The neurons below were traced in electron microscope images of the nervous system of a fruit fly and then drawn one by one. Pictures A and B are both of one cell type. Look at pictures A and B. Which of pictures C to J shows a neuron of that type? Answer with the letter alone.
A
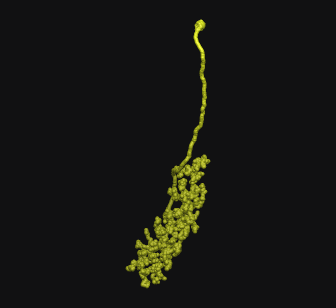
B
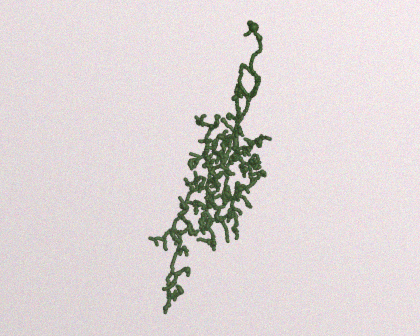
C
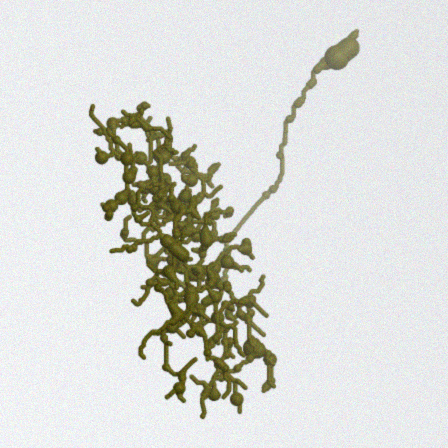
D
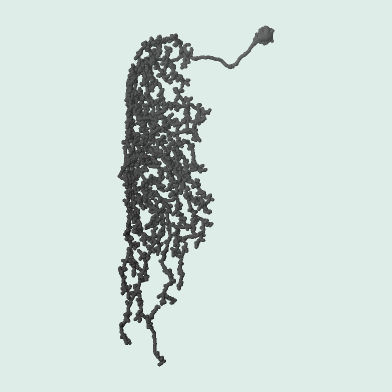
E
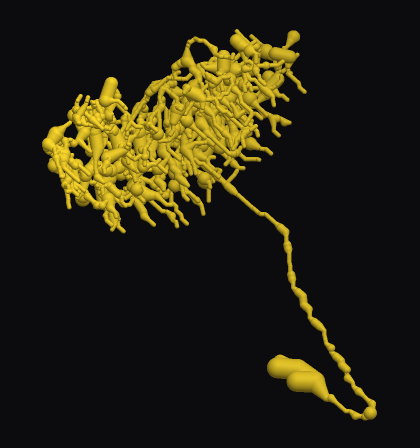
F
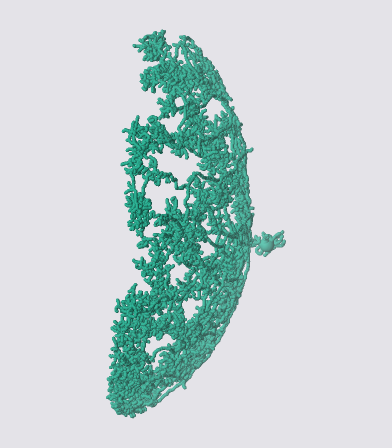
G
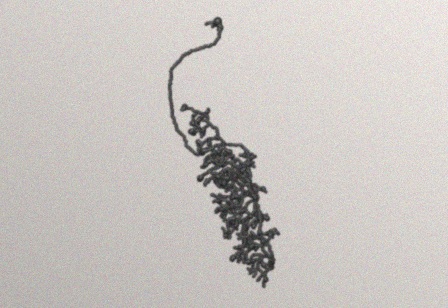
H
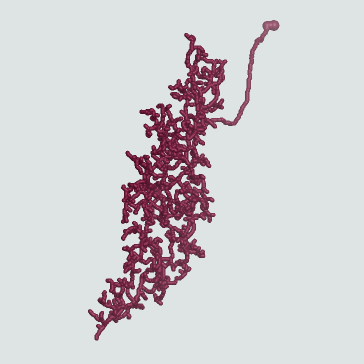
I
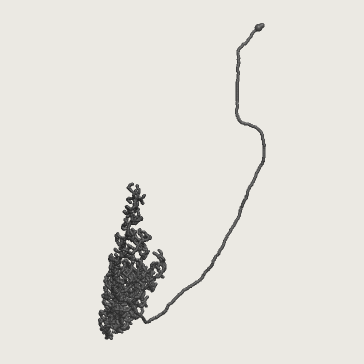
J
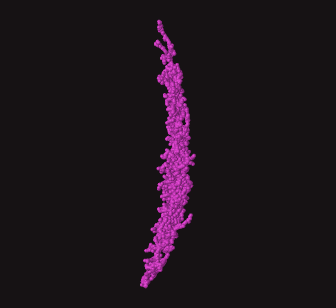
G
